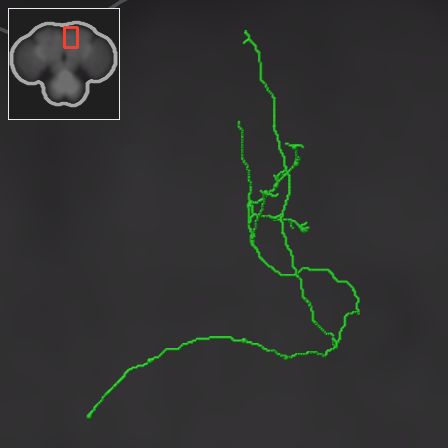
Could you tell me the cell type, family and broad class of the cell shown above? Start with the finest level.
KCab-m; class Kenyon Cell; central-brain intrinsic neuron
